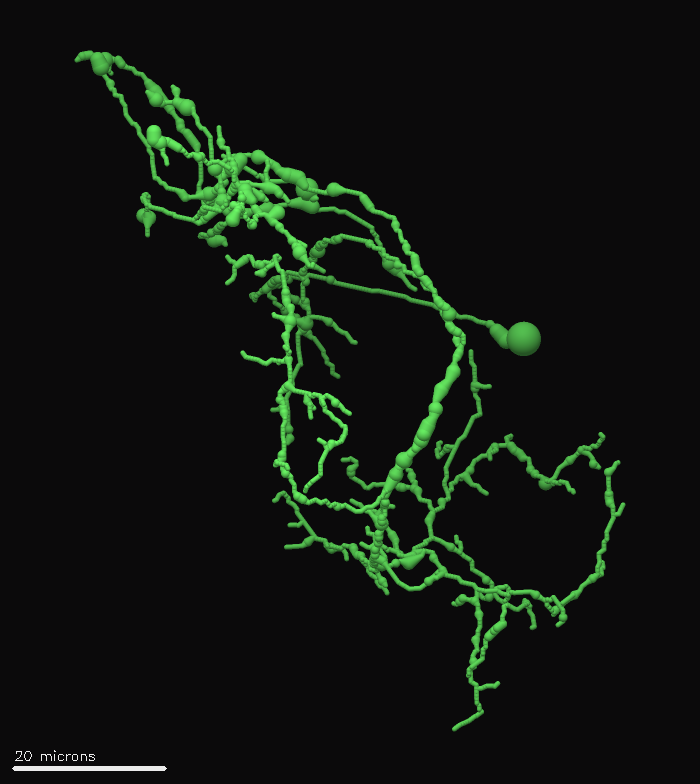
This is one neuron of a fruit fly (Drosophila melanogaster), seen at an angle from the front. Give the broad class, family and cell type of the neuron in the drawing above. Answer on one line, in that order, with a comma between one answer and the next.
central-brain intrinsic neuron, hemilineage LHp2, CB2224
